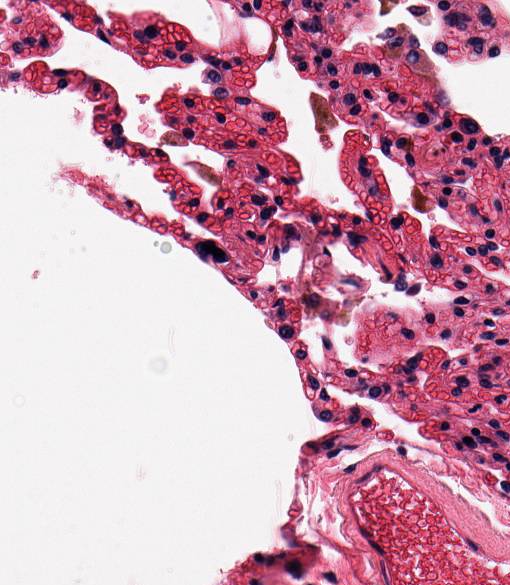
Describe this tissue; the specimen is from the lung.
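Empty white space occupies the left and lower-left part of the field, with tissue filling the upper and right part. Its strands are crowded with closely packed, bright red, rounded red blood cells. Small, dark-blue, round to oval nuclei are scattered throughout the strands. Scattered cells in the upper and middle part of the field contain golden-brown pigment.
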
